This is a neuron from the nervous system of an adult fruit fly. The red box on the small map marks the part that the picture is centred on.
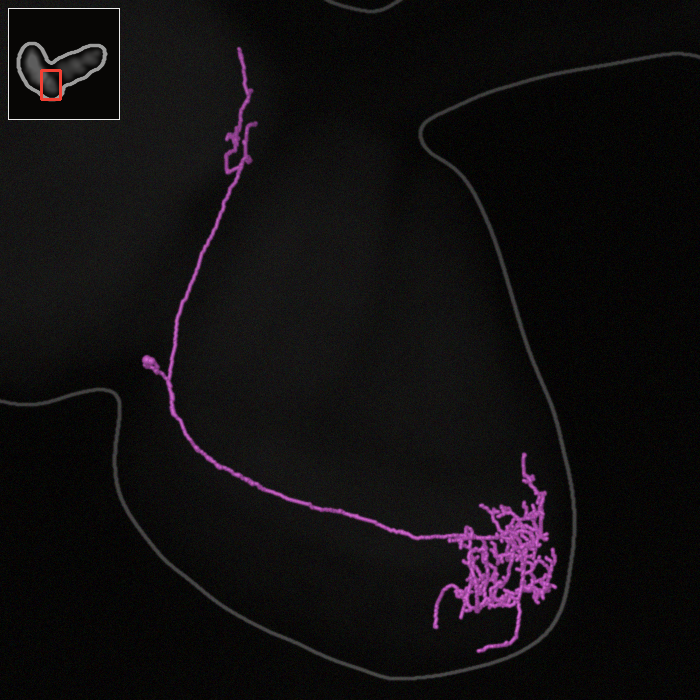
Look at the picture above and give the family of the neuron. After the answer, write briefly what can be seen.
Its family is MeVP. This is a visual projection neuron. The cell body can be seen on the left of the picture. As drawn here it is taller than it is wide.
